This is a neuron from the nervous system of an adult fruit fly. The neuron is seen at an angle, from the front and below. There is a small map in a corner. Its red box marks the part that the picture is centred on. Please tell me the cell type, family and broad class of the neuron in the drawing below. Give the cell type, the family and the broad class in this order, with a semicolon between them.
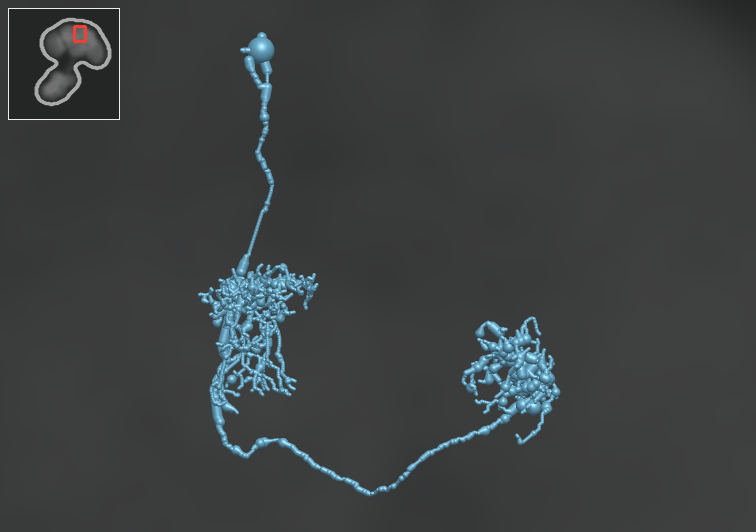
hDeltaH; class CX; central-brain intrinsic neuron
